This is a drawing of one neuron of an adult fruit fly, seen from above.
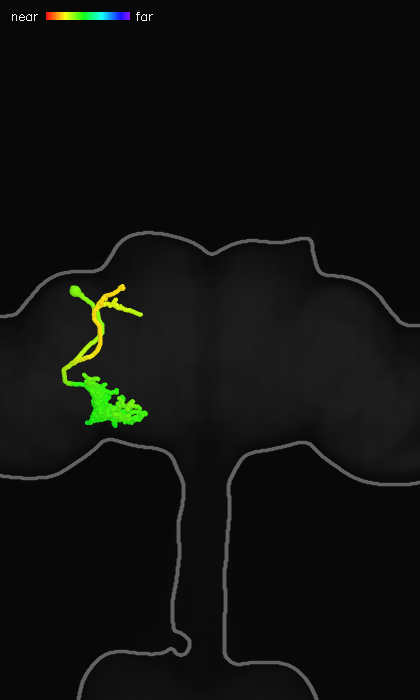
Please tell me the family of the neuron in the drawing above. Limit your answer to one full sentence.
Under the family hemilineage AOTUv2 is grouped this neuron.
